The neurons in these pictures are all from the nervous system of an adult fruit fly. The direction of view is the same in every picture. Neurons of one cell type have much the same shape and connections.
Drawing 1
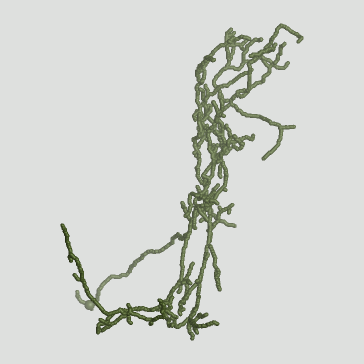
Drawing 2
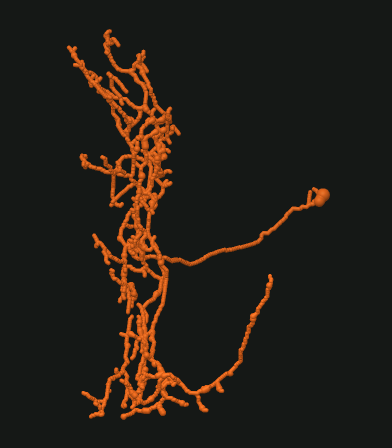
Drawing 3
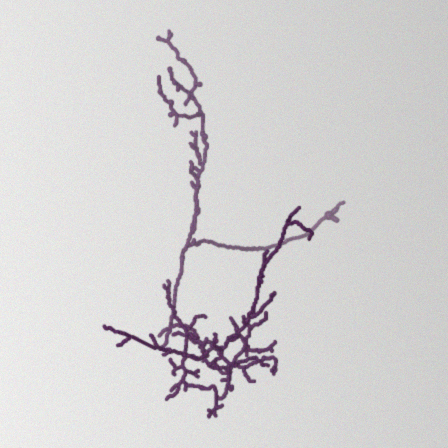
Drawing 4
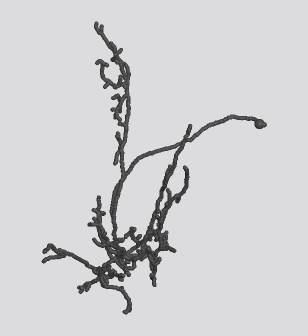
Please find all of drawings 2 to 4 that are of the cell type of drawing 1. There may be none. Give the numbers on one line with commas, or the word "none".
2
